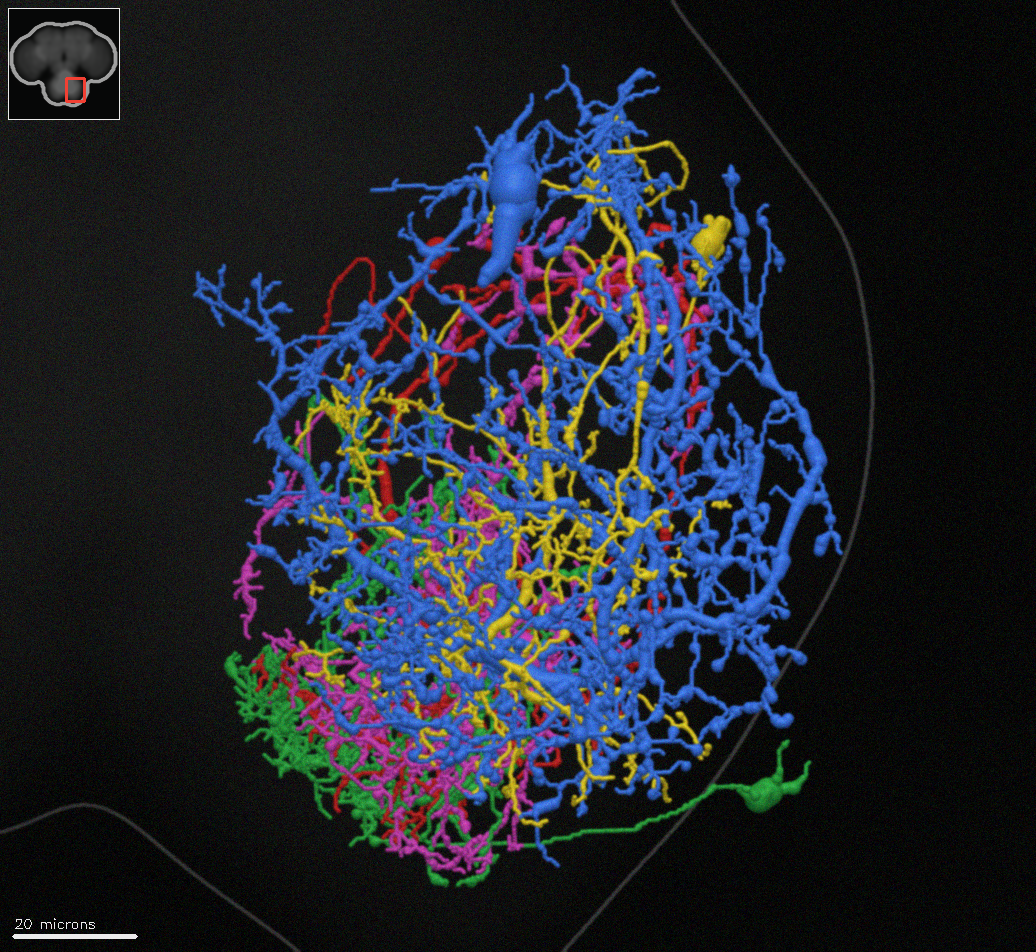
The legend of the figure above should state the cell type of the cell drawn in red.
IN03A040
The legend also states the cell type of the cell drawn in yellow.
IN03A027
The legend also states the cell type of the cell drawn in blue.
IN09A003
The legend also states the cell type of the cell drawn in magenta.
IN16B033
